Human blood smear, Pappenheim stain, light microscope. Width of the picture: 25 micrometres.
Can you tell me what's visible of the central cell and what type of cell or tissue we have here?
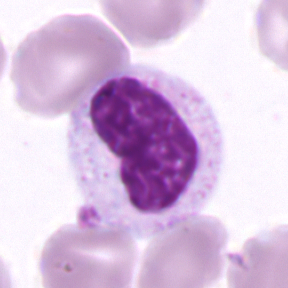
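Quick look: the outline is smooth and round to slightly oval, about 15 by 13 micrometres. There's a single nucleus, bean-shaped with a notch on its left side, about 12 by 8 micrometres and filling about 50% of the cell's area. You can't make out any nucleoli in it. Fine pink-purple granules are scattered through the cytoplasm. That's a band neutrophil.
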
